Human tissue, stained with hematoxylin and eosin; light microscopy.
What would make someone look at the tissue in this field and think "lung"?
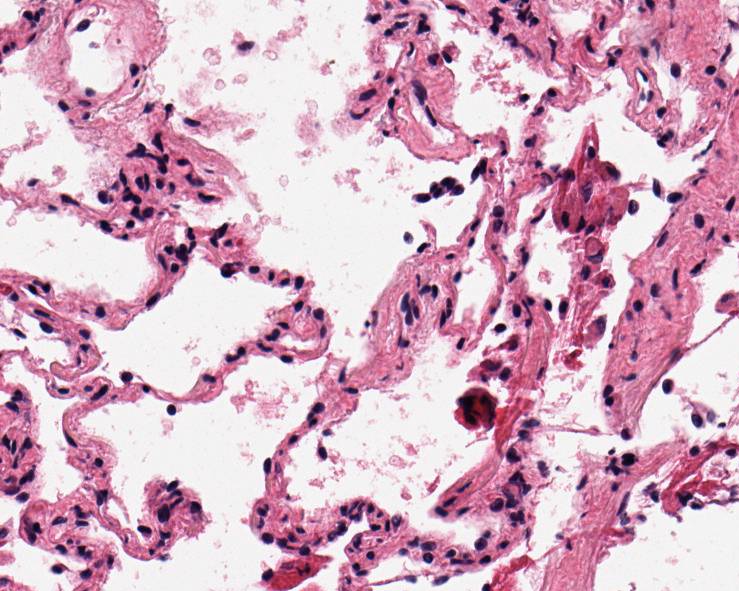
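This is lung.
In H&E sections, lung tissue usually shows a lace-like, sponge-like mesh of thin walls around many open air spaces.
That matches the field, where thin, branching pink septa outline large, irregular empty spaces across most of it.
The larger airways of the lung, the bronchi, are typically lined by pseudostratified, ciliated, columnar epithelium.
The septa here carry flattened, dark, elongated nuclei rather than a tall epithelial lining of that kind. No fat cells are present anywhere in the field.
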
